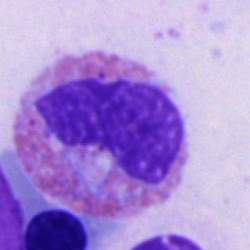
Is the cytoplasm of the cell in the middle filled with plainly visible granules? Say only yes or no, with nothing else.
Yes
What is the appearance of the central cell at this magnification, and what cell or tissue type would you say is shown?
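I see a roughly round outline. The nucleus lies in the upper part of the cell and is indented on its lower side, so it looks kidney-like. Its chromatin is dense and dark purple. I'd call this an eosinophil.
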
